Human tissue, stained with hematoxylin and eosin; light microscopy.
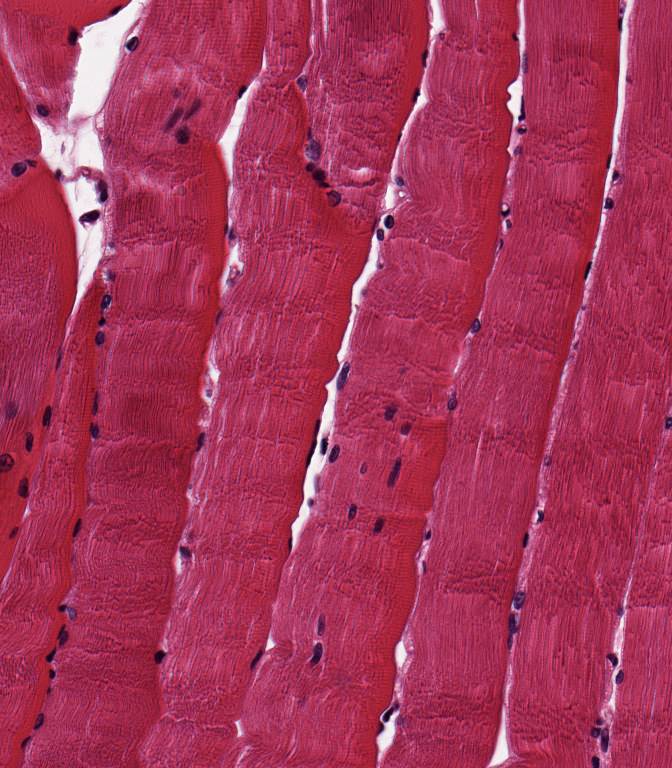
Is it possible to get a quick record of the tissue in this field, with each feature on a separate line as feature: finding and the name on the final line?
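Orientation: long, parallel muscle fibres filling the field, running roughly from top to bottom
Striations: fine, running across the width of the fibres throughout
Branching: absent; each fibre keeps a separate course down the field
Nuclei: small, dark and oval, most lying at the fibre edges
Tissue: skeletal muscle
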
